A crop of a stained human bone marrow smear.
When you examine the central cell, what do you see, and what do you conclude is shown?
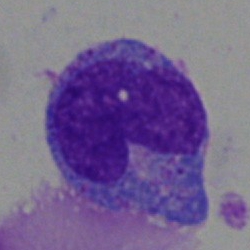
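A deep indentation marks the lower right side of the nucleus, and a paler zone of cytoplasm fills it. In the upper part of the nucleus lies a single small, round white spot. Fine purplish granules are scattered through the cytoplasm. The cell is a monocyte.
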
